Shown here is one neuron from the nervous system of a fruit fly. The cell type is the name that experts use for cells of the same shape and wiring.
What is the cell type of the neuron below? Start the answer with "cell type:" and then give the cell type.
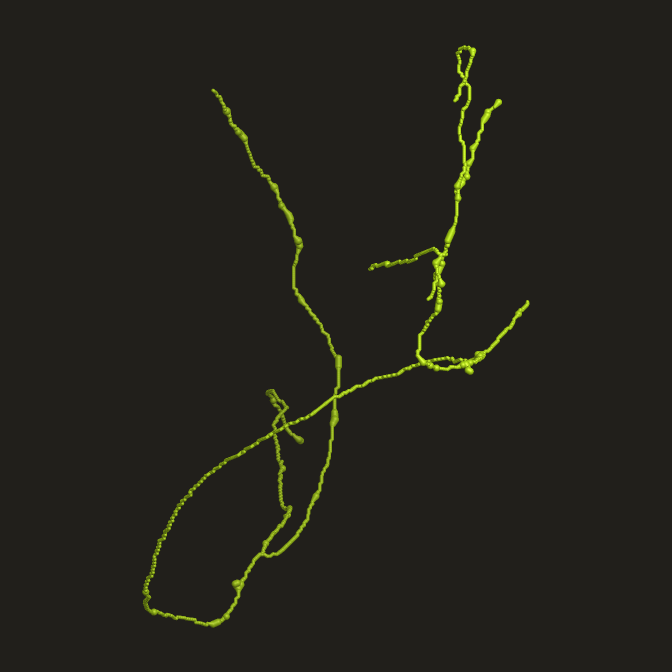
cell type: SNxx25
